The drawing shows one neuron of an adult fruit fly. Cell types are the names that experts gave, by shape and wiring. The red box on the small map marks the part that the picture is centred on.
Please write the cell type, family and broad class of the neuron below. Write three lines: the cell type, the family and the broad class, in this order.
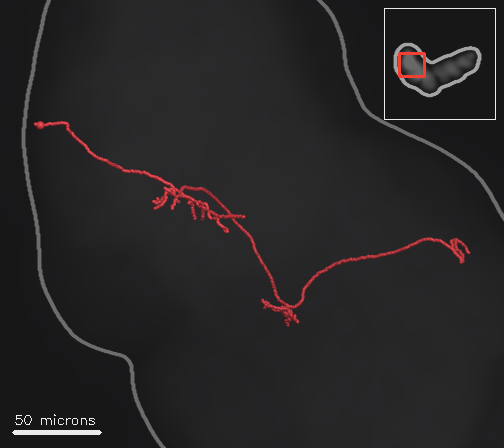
LAL093
hemilineage AOTUv3_ventral
central-brain intrinsic neuron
